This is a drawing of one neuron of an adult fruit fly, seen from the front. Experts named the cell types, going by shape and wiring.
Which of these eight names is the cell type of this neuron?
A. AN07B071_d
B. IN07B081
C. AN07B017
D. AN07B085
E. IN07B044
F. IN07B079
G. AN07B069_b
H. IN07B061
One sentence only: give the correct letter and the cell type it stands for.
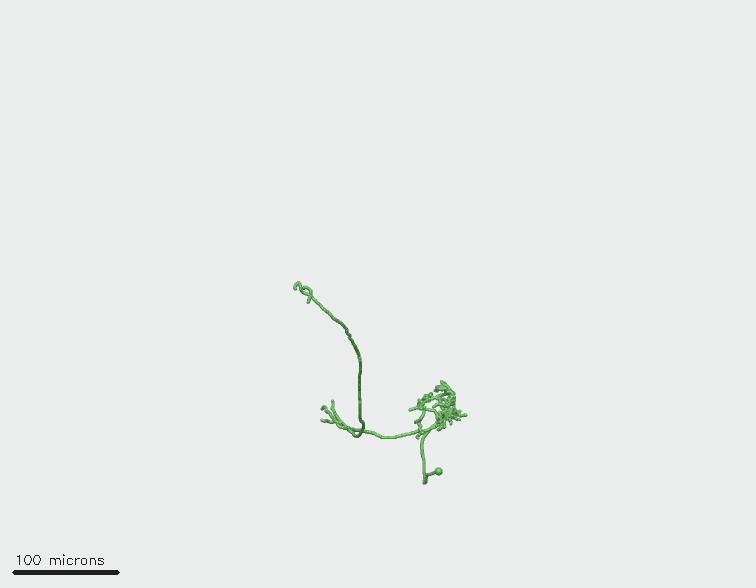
The neuron is of type AN07B071_d, and that type is option A.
